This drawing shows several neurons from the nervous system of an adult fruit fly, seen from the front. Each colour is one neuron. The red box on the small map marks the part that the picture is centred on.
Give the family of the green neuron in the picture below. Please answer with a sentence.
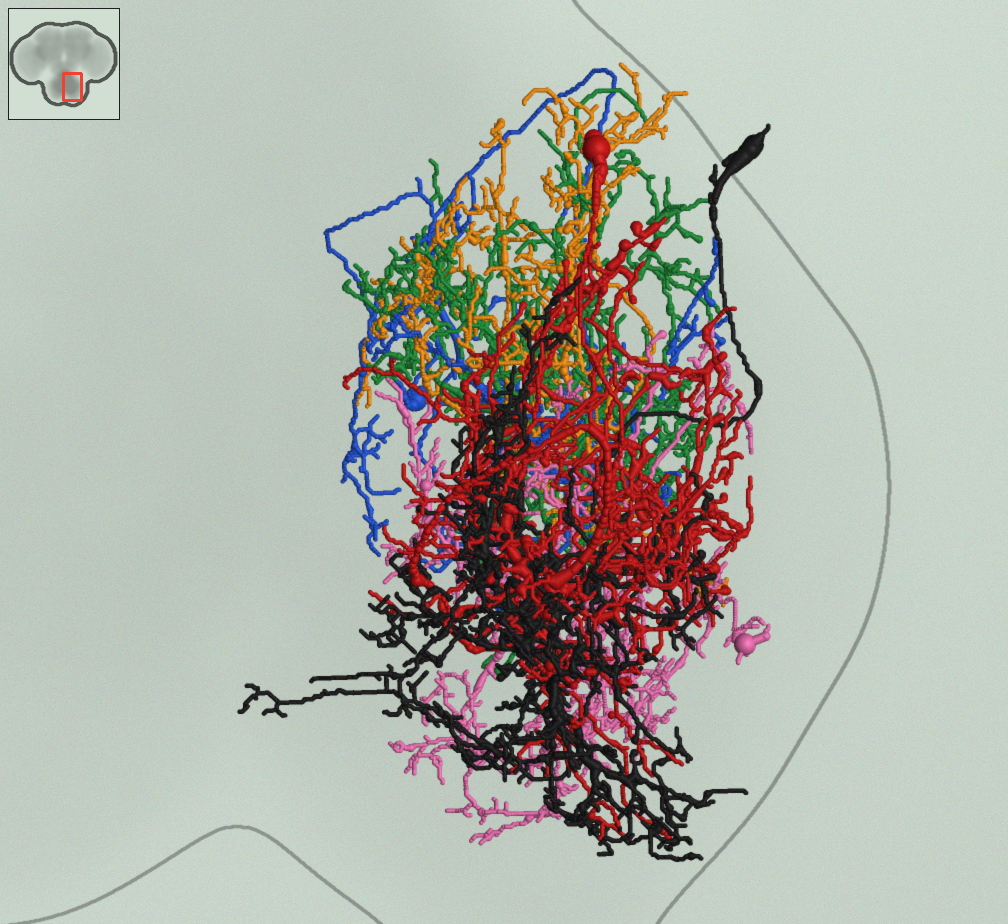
The family is hemilineage 13A.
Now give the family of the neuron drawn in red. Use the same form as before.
The family is hemilineage 09A.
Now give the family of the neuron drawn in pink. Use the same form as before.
The family is hemilineage 16B.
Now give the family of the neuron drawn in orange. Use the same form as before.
The family is hemilineage 16B.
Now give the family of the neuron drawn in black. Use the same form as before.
The family is hemilineage 21A.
